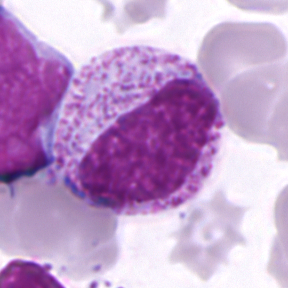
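Myelocyte at the centre of the field. See how round and smooth its outline is. The nucleus sits off-centre, toward the lower right, and the cytoplasm makes a broad crescent on its upper-left side. Some granules lie over the nucleus as well.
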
